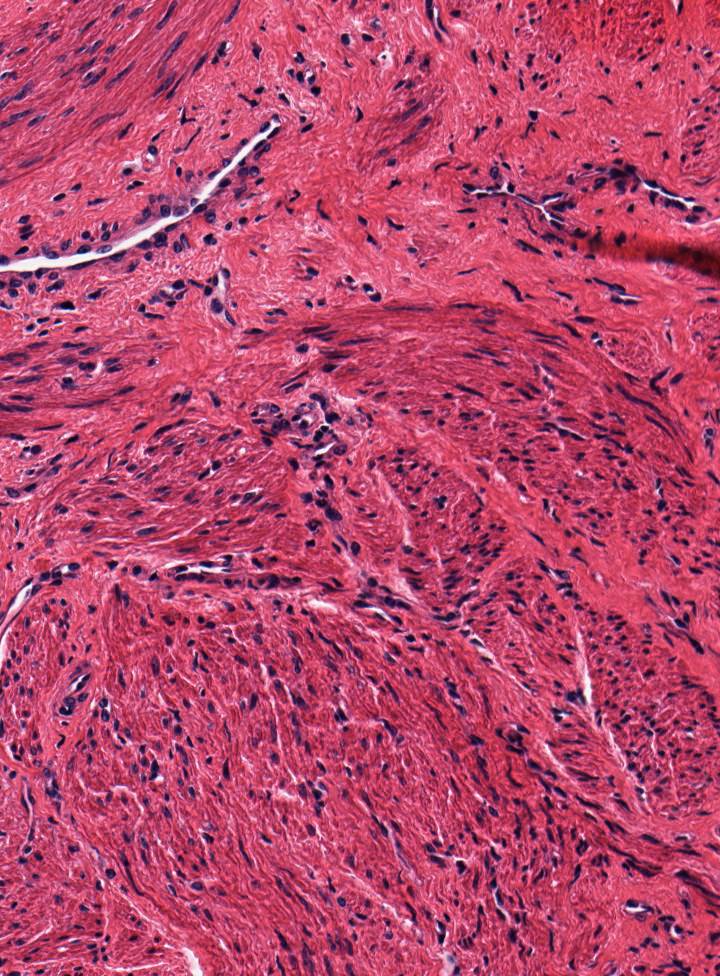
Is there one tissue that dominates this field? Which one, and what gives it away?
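Smooth muscle makes up this field. Its spindle cells lie in bundles that run in many different directions and cross one another.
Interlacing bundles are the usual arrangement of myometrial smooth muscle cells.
No epithelium, glands or fat cells appear.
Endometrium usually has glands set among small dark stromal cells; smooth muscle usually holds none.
A long, curving, empty slit-like space crosses the upper left, and a small cluster of dark, round nuclei lies near the centre.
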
